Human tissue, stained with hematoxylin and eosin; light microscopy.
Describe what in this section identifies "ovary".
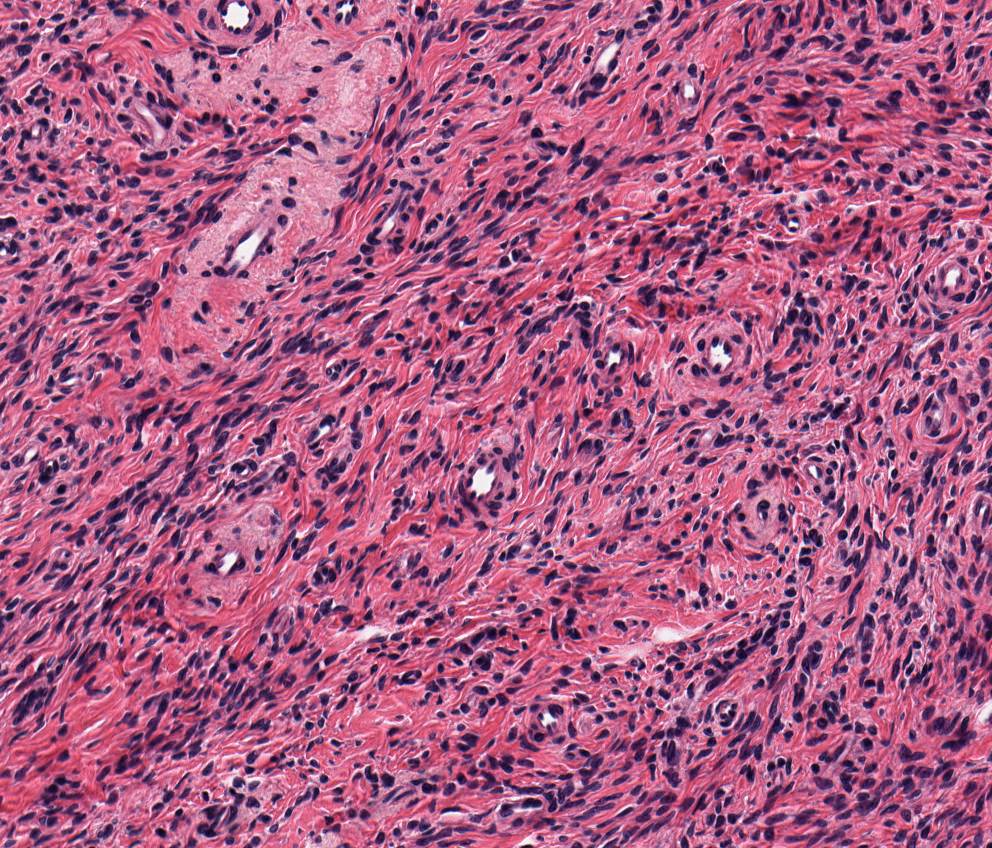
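Point one: spindle cells wrap concentrically around small vessels, forming whorls, clearest in the right half of the field. Point two: their nuclei are dark, oval to elongated and tapered, and their scant pink cytoplasm has indistinct cell borders. Point three: wavy pink collagen fibres lie between the cells, running in varying directions rather than one parallel course.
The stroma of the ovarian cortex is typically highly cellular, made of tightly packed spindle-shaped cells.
These spindle cells go with the ovary.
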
